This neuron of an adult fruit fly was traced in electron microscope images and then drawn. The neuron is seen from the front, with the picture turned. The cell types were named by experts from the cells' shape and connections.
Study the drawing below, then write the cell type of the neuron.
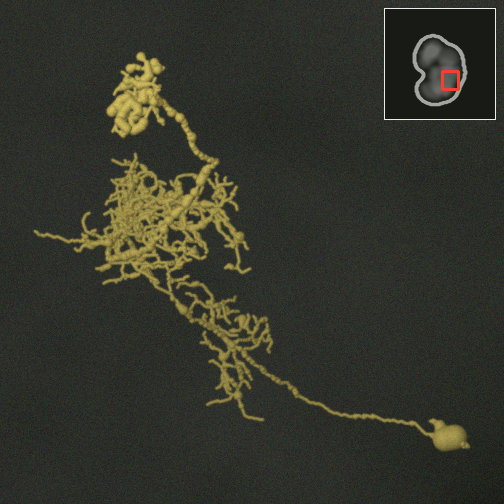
PFR_b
